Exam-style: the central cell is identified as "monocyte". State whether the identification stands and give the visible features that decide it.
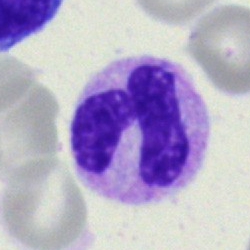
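Round, smooth outline; dark purple, coarsely clumped chromatin; no nucleoli; no vacuoles in the cytoplasm.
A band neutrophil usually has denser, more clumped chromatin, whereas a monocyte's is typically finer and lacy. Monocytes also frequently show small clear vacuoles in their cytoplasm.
So the clumped chromatin goes with band neutrophil and against monocyte, and the lack of vacuoles gives monocyte no support either; the outline and the absence of nucleoli I'd leave as just what's there. It's a band neutrophil, not a monocyte.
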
